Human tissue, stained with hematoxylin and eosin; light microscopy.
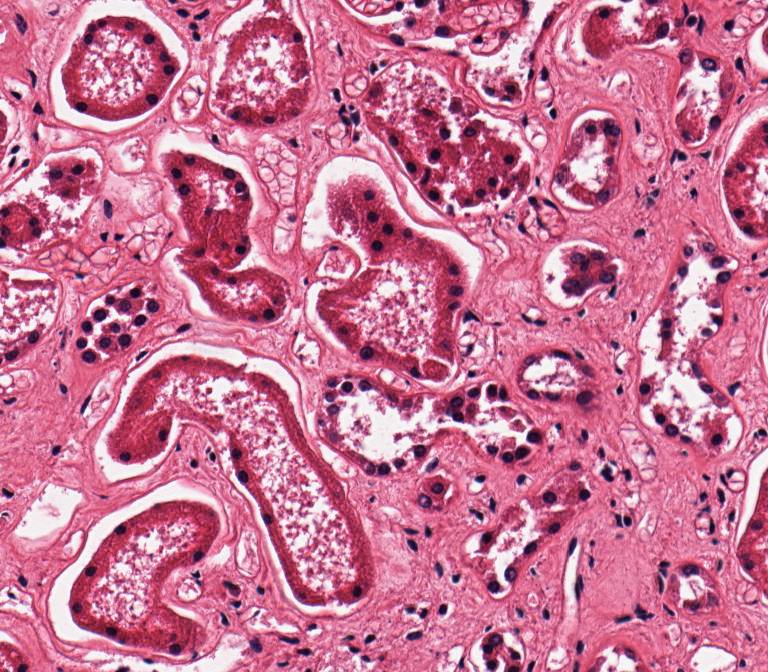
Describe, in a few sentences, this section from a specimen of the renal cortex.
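First, lining cells: small, round, dark nuclei toward the tubule's outer edge, and deeply eosinophilic, granular cytoplasm. Then, lumina: filled with pale pink granular material broken by small clear spaces. Finally, between tubules at upper left: small clusters of cells with pale, clear, bubbly cytoplasm.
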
